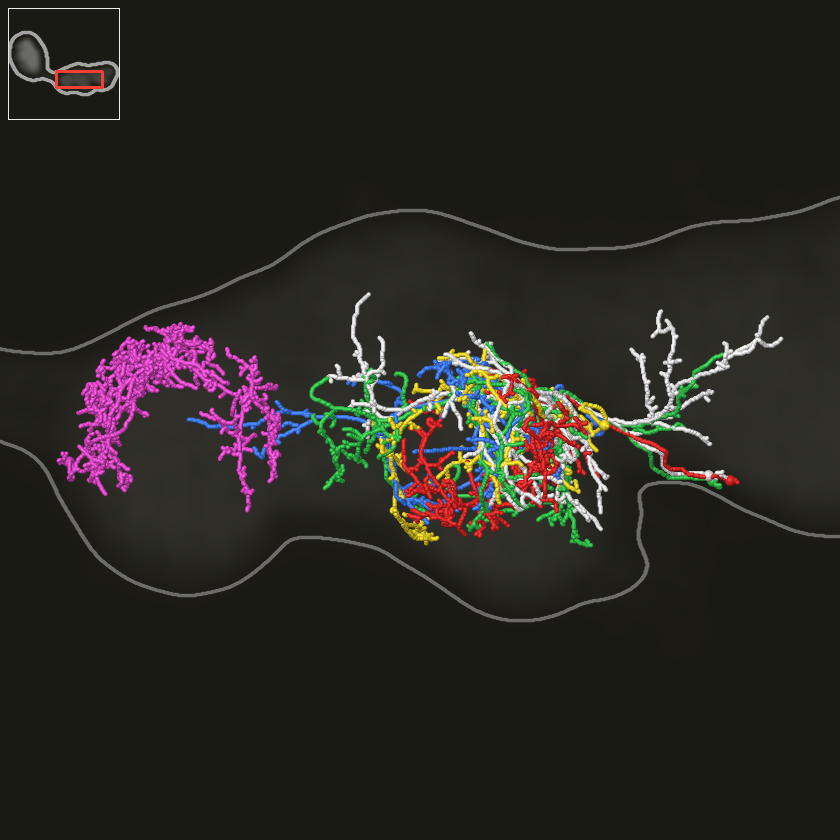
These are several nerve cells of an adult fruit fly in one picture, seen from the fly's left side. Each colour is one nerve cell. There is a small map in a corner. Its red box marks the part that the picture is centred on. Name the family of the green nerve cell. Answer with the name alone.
hemilineage 03A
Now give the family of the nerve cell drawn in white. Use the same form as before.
hemilineage 03A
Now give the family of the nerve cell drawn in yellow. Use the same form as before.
hemilineage 03A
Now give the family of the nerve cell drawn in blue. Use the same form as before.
hemilineage 03A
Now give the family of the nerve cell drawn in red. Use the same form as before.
hemilineage 03A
